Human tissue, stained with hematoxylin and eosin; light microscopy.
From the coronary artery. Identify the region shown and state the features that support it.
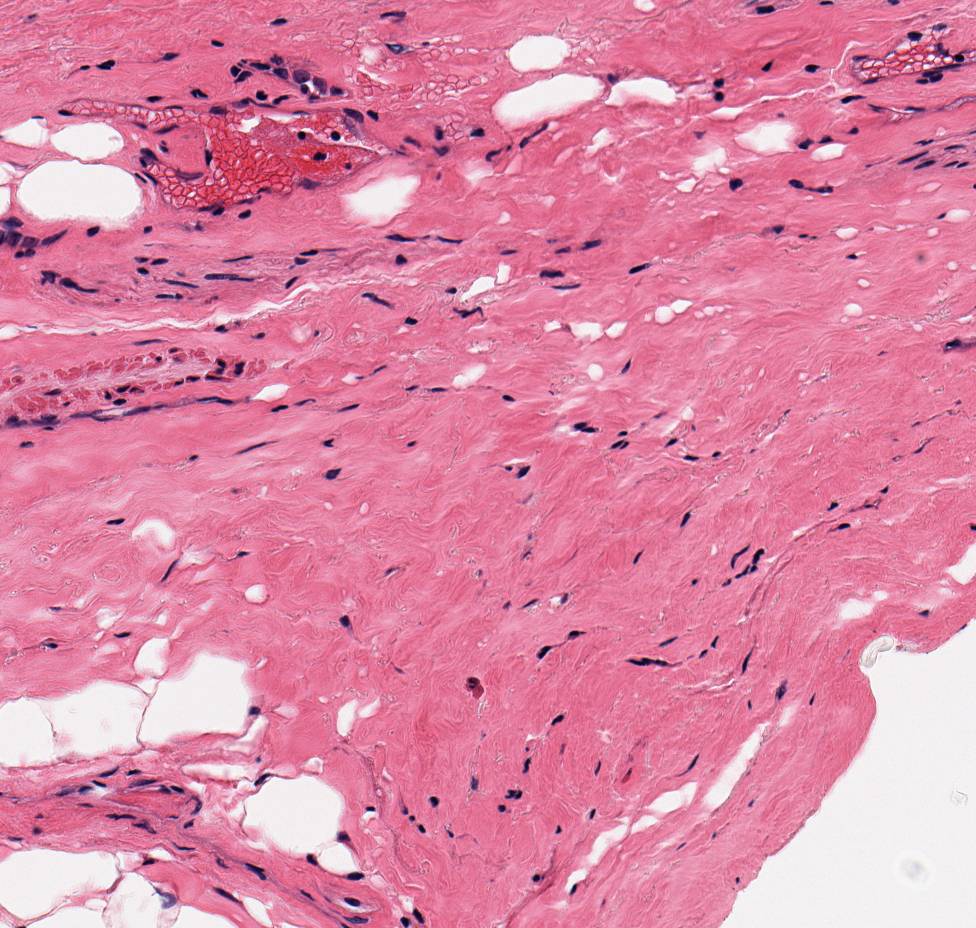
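This field is the tunica adventitia. Most of it is dense, strongly eosinophilic collagenous connective tissue in wavy bundles, with sparse fibroblasts whose small, dark, elongated spindle nuclei lie between them. Small thin-walled vessels holding red blood cells lie at the upper left, and groups of adipocytes show as empty white rounded spaces at the lower left.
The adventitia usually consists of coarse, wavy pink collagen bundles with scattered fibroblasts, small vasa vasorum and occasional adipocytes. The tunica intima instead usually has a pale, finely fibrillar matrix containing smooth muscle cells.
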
